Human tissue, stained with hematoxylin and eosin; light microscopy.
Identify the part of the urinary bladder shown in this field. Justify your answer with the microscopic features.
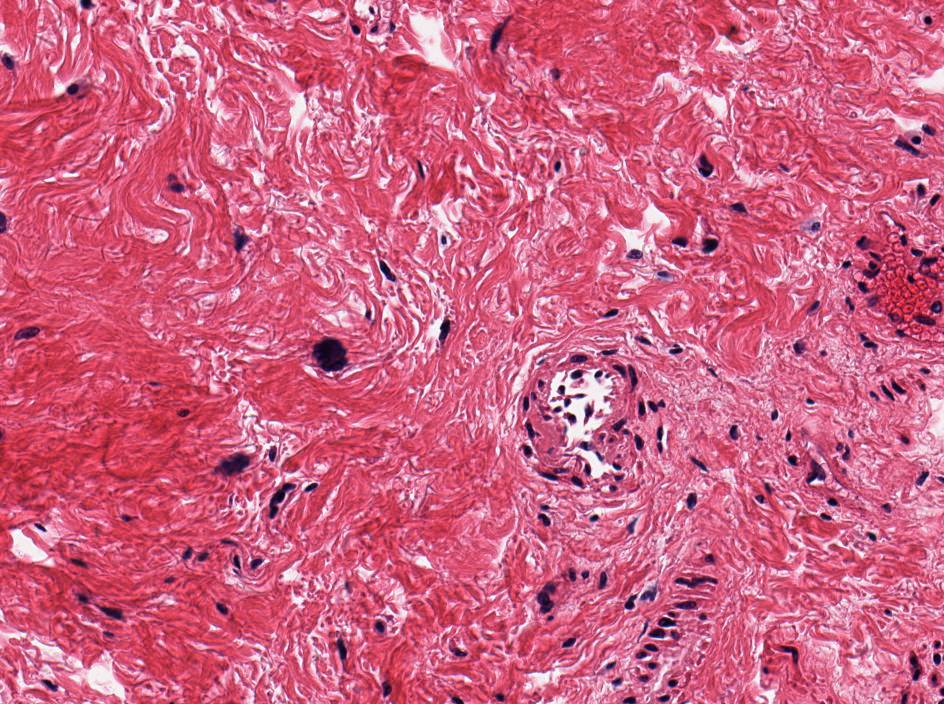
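Loose connective tissue. Whole field dense pink collagenous stroma; no epithelium, no fat cells. Collagen bundles wavy, in haphazard swirling directions. Nuclei mostly small, dark, spindle-shaped or oval.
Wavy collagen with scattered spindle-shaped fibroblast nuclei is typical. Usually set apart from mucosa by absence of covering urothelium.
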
